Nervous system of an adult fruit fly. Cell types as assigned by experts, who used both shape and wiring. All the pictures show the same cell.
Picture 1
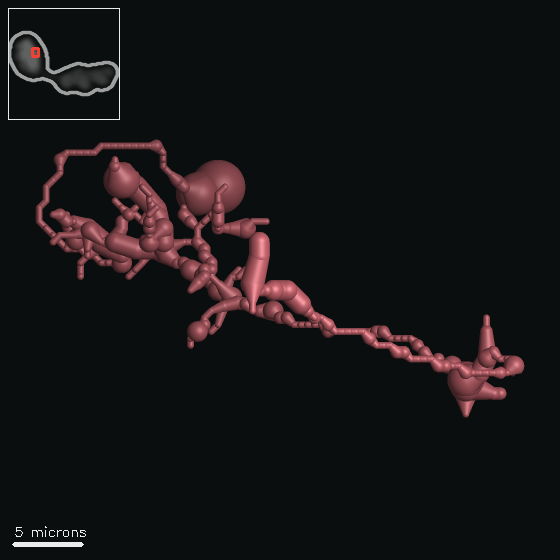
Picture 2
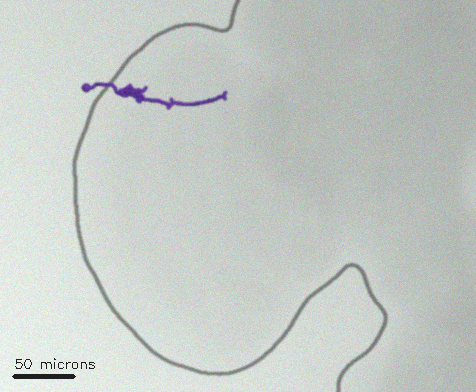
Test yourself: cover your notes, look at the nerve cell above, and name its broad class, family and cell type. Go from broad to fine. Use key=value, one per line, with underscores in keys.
broad_class=optic-lobe intrinsic neuron
family=Tm
cell_type=Tm2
